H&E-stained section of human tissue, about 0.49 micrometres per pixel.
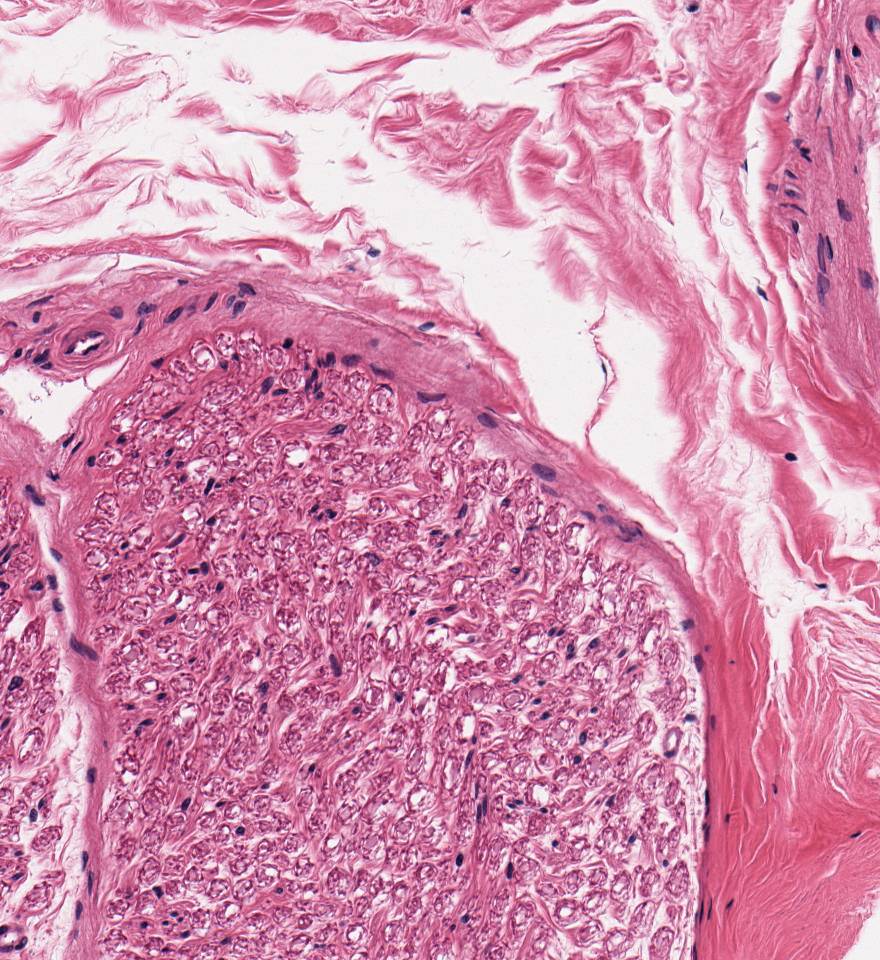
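Tibial nerve, H&E. Large rounded fascicle, lower left and centre; sparse small dark oval to elongated nuclei scattered between fibre profiles. Thin perineurium on upper and right borders, flattened nuclei parallel to its curved surface. Outside, top and right: wavy pink collagen bundles, few nuclei.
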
